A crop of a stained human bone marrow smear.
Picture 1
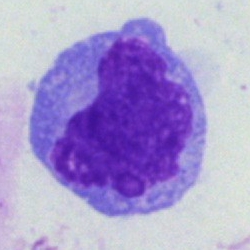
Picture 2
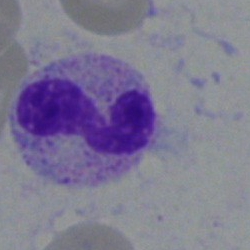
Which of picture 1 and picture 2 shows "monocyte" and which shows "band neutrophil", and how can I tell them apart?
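Picture 1 shows a monocyte; picture 2 shows a band neutrophil. The monocyte has a roughly round outline with a small rounded bulge at the top, and its nucleus has an irregular, lobulated outline with folds and indentations. Its rim of cytoplasm is widest on the left side of the nucleus and shows no distinct granules. The band neutrophil has a round outline, and its chromatin is dense and stains deep purple, with no nucleoli visible.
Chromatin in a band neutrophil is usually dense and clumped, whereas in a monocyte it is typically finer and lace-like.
The cytoplasm of the band neutrophil is pale lilac and shows no vacuoles.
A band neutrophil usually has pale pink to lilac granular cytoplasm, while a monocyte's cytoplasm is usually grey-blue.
Small purple fragments lie scattered to the right of the band neutrophil.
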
